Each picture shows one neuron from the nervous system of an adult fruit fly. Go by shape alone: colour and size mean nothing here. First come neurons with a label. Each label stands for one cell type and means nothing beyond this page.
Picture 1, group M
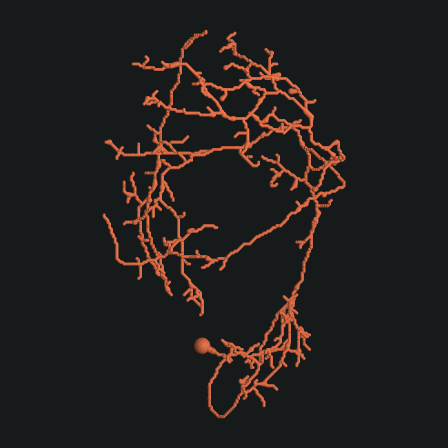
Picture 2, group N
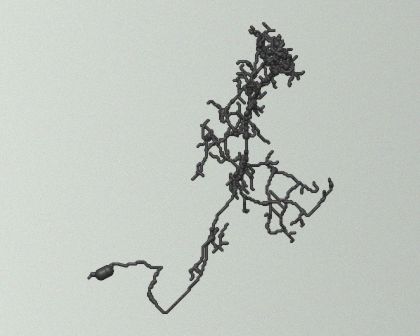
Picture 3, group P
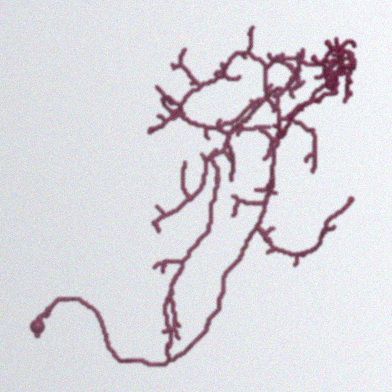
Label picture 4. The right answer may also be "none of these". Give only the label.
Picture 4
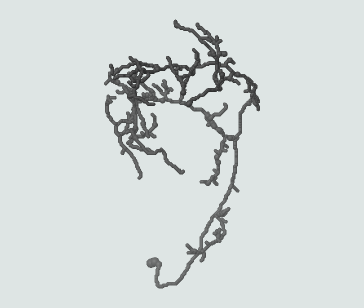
group M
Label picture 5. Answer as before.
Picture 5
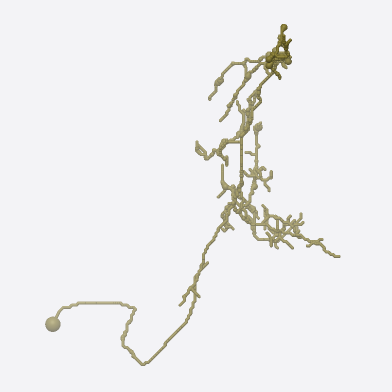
group N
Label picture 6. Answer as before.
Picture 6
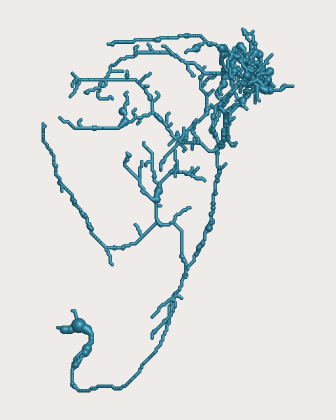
none of these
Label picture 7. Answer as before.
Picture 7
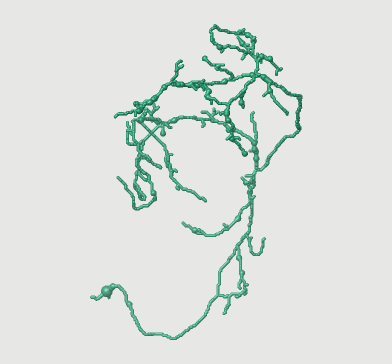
group M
